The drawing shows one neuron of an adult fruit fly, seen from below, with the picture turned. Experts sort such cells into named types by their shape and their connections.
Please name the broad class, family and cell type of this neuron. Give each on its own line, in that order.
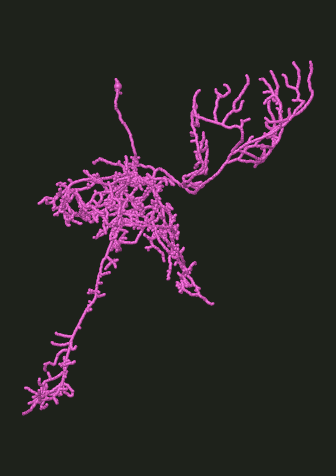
visual centrifugal neuron
OLVC
OLVC1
